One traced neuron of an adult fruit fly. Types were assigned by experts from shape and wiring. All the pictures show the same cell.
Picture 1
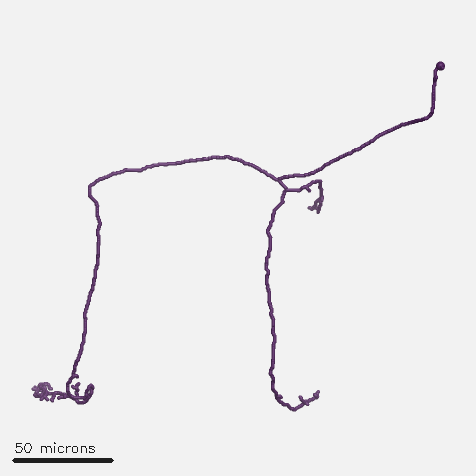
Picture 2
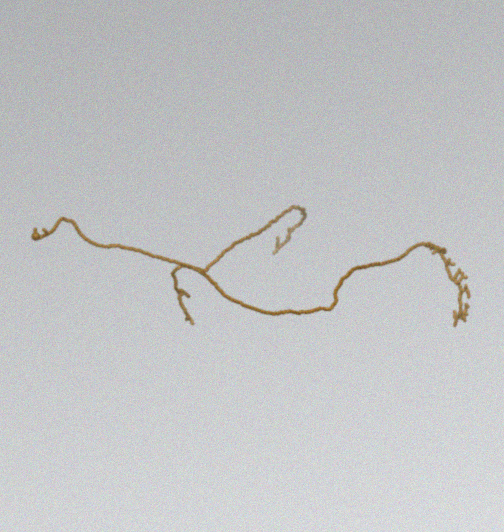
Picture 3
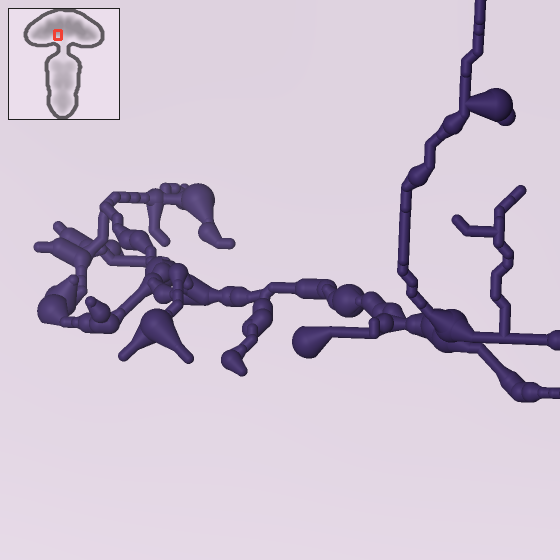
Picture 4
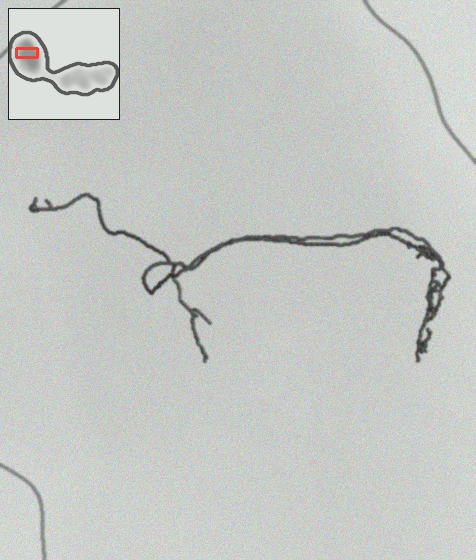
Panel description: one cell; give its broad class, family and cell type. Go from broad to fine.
central-brain intrinsic neuron; hemilineage AOTUv3_ventral; PS087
